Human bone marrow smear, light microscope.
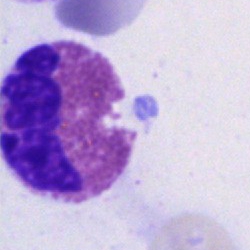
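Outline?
Roughly round; notch cut into the right edge.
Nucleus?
Left part of the cell; no nucleoli visible.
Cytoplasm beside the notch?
Small clear spaces.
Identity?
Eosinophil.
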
